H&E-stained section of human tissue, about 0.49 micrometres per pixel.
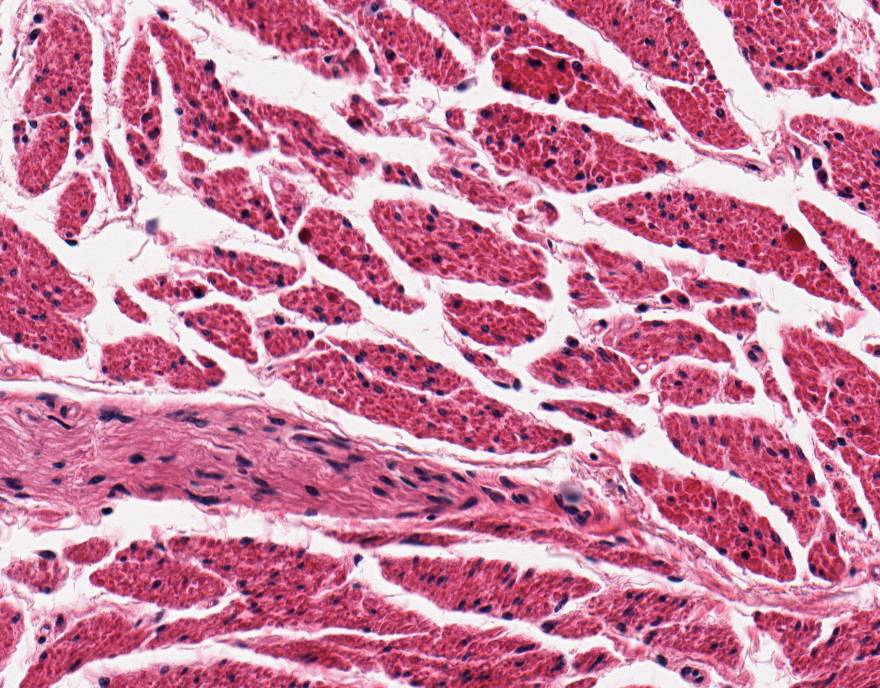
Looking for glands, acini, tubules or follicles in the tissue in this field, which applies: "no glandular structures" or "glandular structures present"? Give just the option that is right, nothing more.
No glandular structures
